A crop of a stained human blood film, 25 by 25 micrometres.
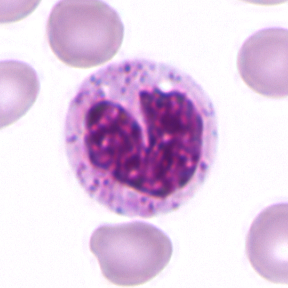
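Band neutrophil, central cell. Outline round and smooth. Nucleus notched by a deep cleft entering from the top; no nucleoli visible. Cytoplasm rims the nucleus on all sides.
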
